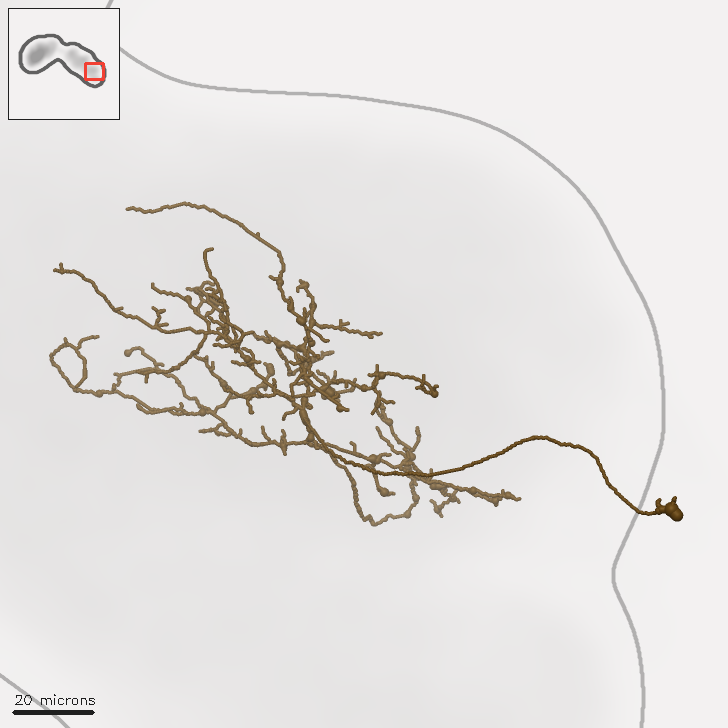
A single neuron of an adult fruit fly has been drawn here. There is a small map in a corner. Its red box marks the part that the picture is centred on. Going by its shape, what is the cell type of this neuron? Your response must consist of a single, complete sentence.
In the scheme of cell types, this neuron is IN04B105.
